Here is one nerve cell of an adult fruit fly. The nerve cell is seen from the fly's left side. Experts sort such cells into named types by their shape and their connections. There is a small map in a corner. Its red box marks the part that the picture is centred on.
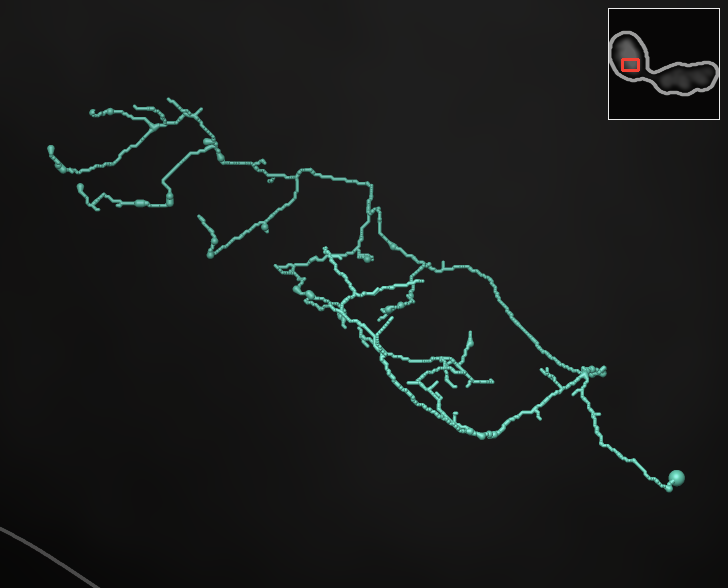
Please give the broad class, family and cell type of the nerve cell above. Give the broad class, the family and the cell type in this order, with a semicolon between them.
central-brain intrinsic neuron; hemilineage LB19; GNG336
